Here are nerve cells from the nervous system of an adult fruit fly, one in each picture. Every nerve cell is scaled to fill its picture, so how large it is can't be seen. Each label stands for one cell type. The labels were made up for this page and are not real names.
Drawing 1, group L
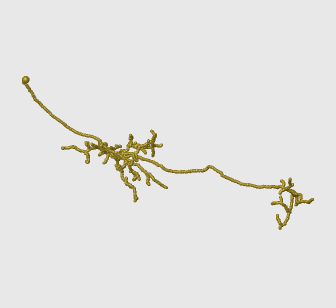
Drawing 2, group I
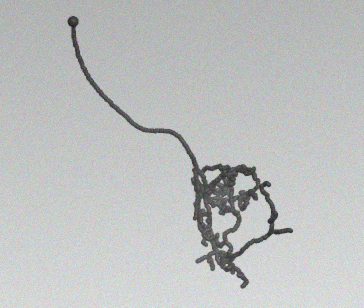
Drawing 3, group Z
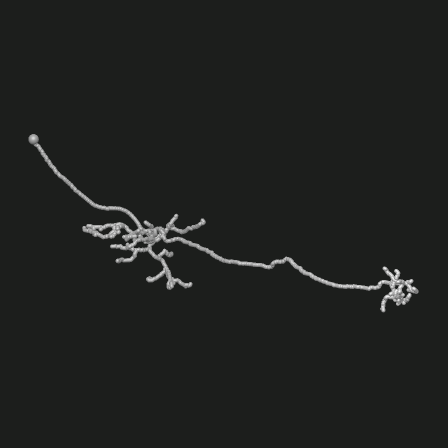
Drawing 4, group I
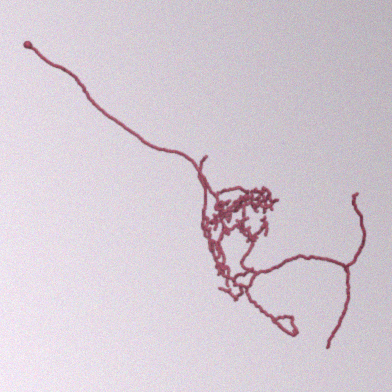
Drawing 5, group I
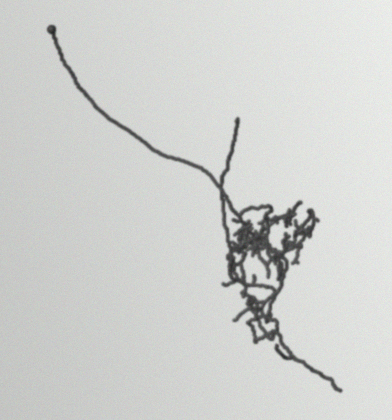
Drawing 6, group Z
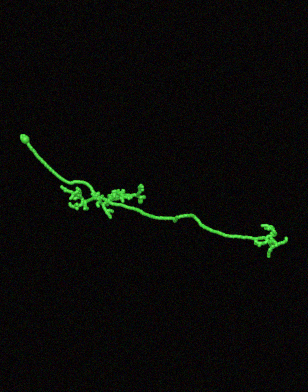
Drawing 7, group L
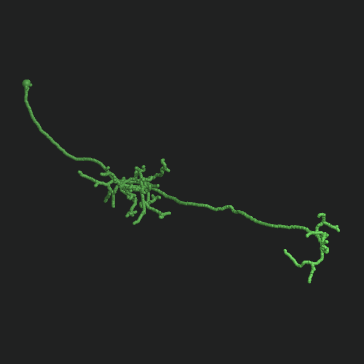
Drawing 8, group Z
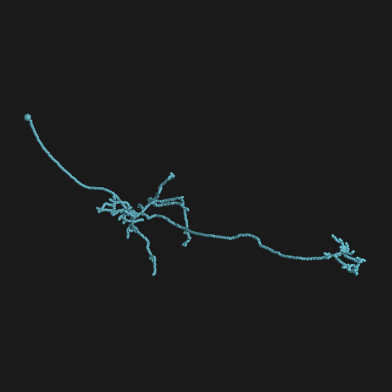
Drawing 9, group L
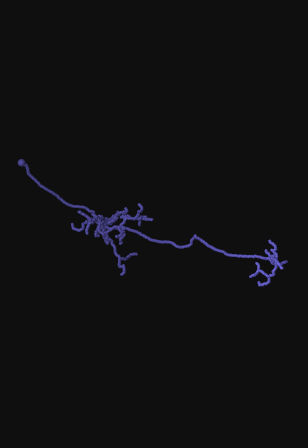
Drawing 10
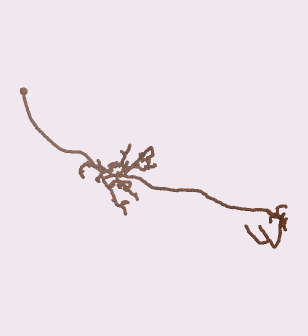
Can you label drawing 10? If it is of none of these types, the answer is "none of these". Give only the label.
group L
